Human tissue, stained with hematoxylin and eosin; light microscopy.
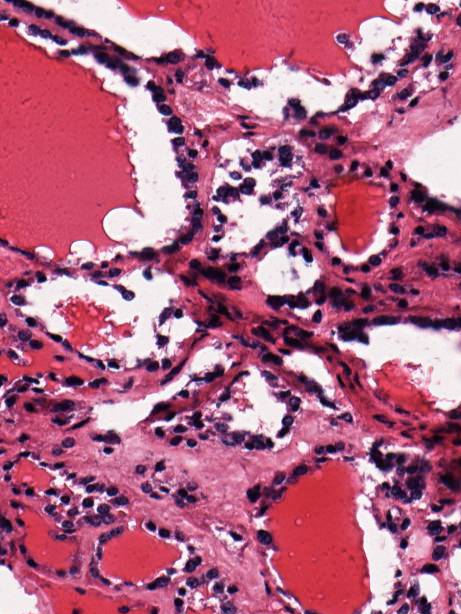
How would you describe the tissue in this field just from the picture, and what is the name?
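Units lined by a single layer of low cuboidal to flattened cells with dark round nuclei. Large unit, upper left: round clear vacuoles indent edge of pink material. Many units show white gap where pink contents pulled away from lining cells. No fat cells. Tissue: thyroid.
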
